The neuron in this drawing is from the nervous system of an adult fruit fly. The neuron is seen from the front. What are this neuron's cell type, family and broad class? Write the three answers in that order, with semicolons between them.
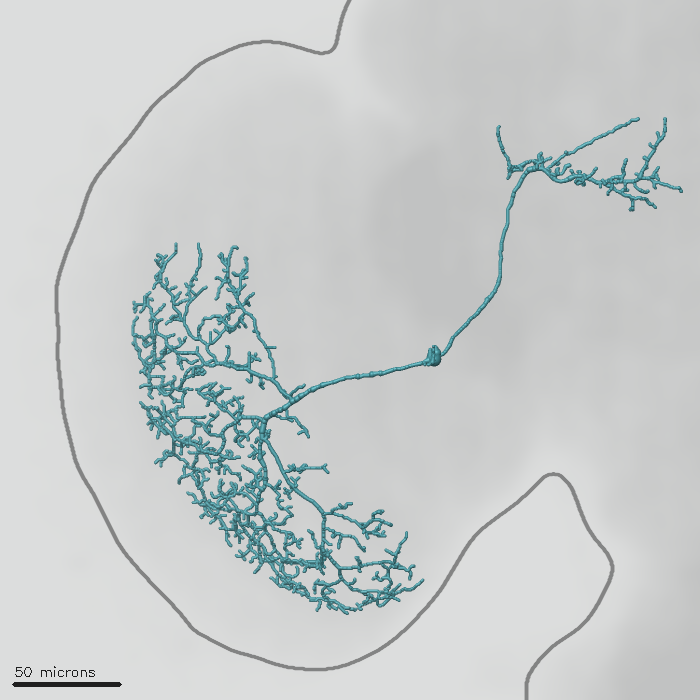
MeVP23; MeVP; visual projection neuron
